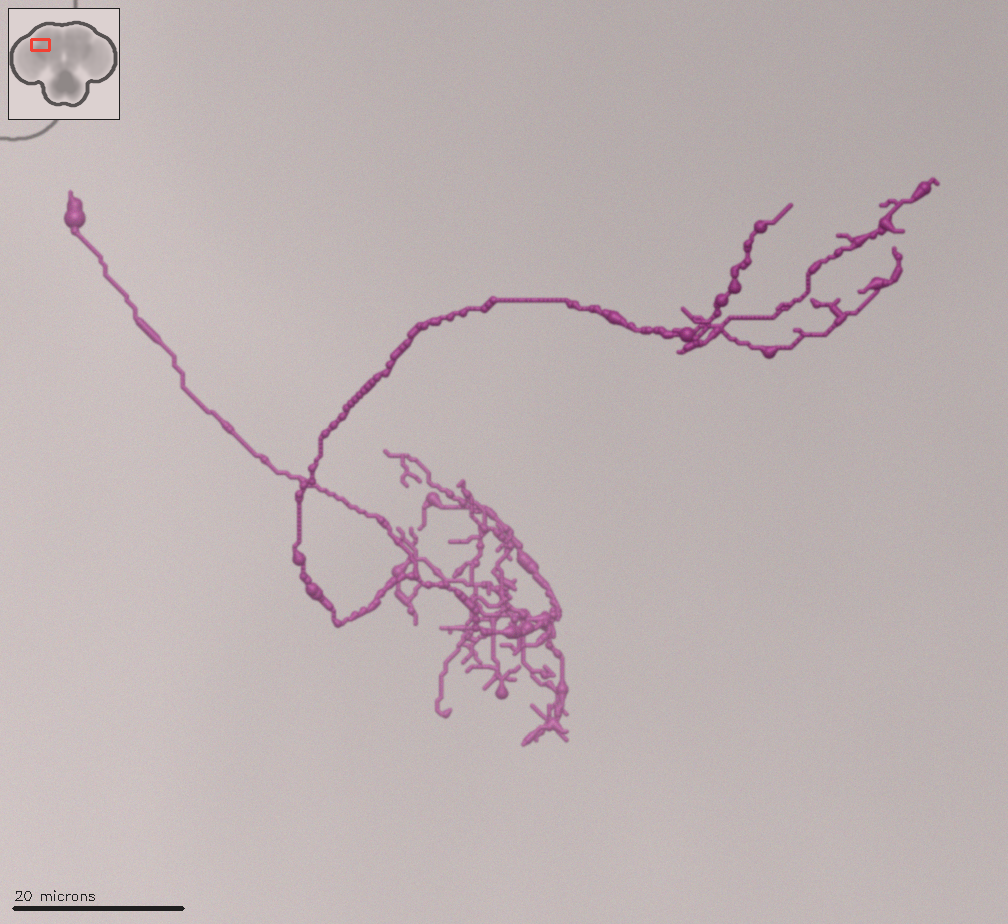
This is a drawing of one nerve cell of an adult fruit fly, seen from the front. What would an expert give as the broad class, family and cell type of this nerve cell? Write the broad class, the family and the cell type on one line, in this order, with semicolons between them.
visual projection neuron; hemilineage VPNd2; LC10d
